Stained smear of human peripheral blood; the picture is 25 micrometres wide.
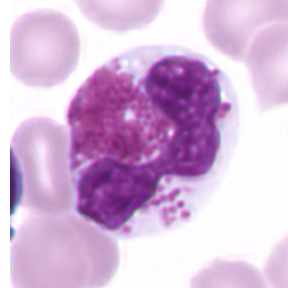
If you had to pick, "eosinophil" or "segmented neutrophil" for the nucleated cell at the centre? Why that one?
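It is an eosinophil.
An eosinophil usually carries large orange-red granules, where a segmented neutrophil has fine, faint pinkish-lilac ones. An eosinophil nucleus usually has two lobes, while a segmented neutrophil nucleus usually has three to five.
In this cell the granules are reddish-pink and massed in the upper left part. The nuclear lobes lie along the right side and the lower left, with dense, dark purple chromatin.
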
